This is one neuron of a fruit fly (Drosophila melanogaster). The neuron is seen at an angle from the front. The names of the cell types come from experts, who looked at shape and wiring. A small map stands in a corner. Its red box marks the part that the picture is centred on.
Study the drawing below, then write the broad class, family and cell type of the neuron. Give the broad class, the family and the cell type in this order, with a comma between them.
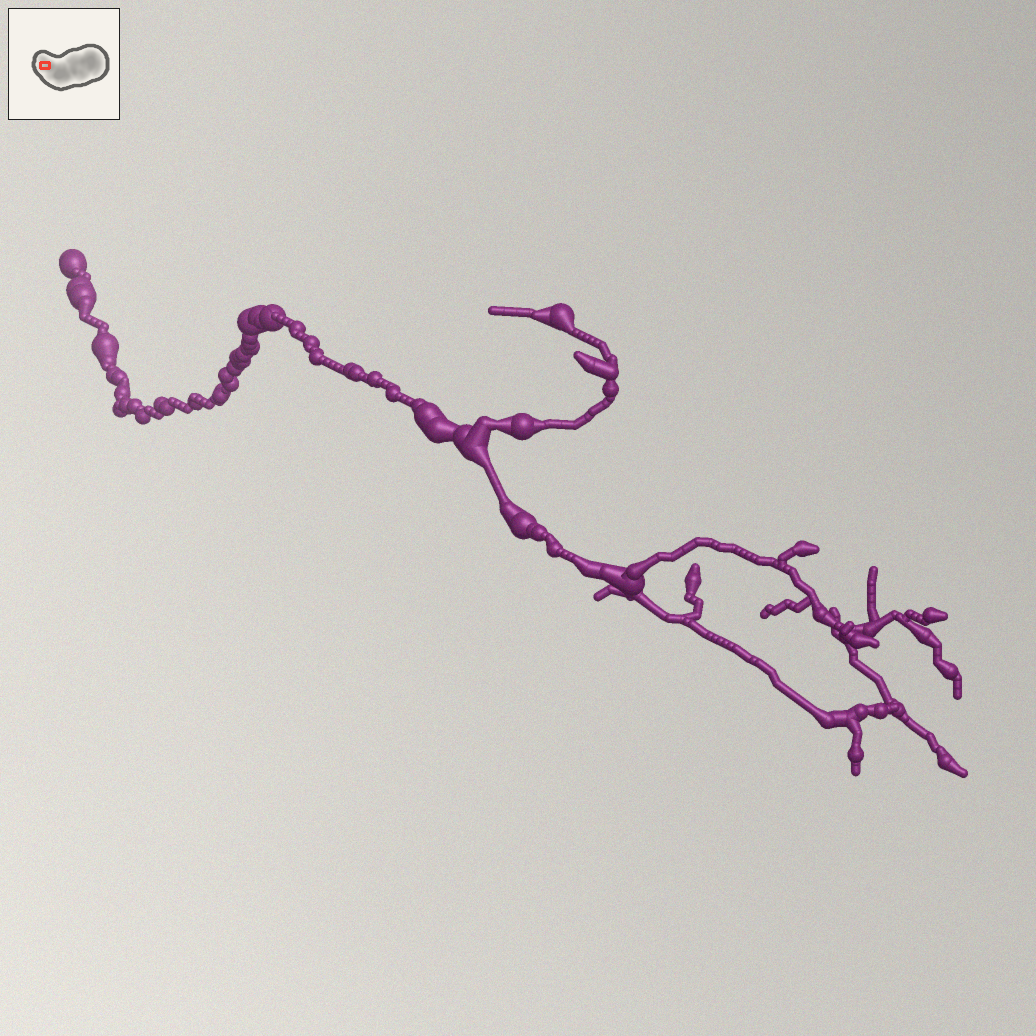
sensory neuron entering the nerve cord, class mechanosensory tactile, SNta37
